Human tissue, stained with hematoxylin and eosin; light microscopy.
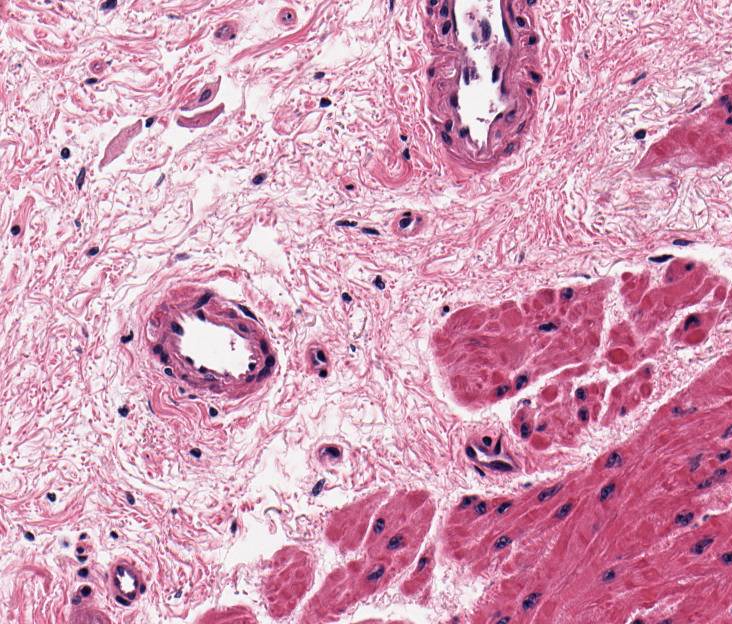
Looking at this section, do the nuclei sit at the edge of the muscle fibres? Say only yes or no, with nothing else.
No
